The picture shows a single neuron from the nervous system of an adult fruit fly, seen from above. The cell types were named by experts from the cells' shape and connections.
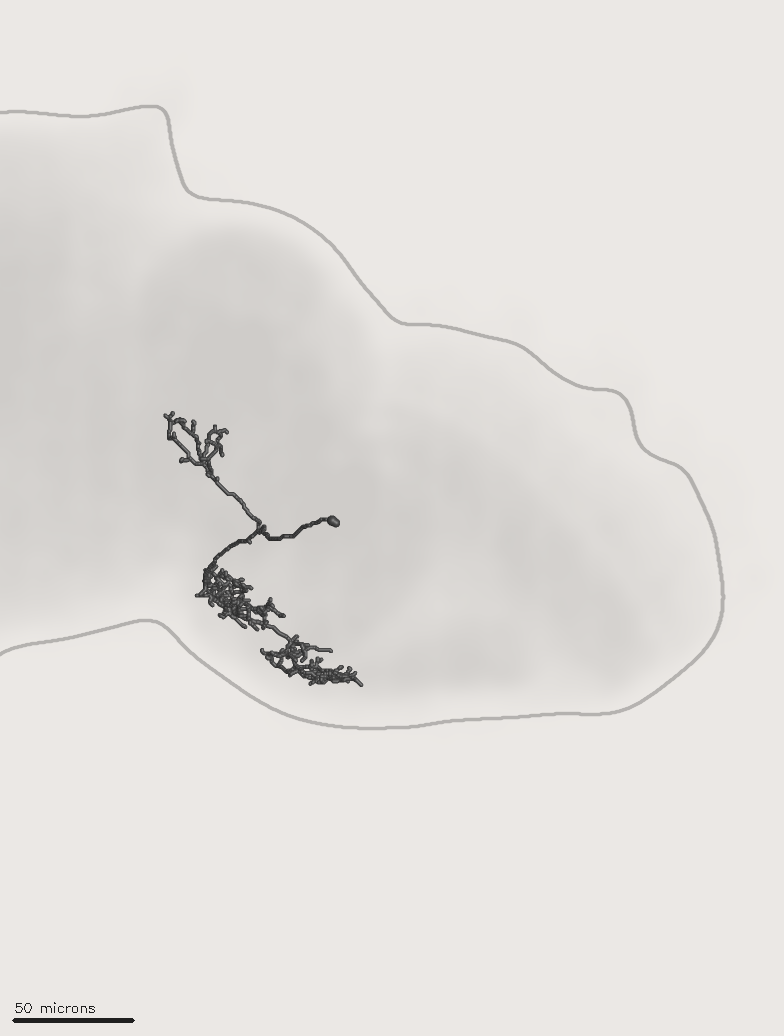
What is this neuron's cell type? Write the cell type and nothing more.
LPLC2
